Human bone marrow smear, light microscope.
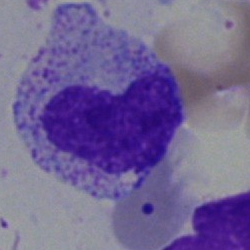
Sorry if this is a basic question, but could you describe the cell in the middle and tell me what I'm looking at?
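Let's begin with the nucleus: it is indented, with a notch in its upper edge, and it sits off-centre toward the lower right. Now look at the cytoplasm, which is plentiful and pale greyish-blue. Many fine purple-pink granules are scattered all through it. The cell is a metamyelocyte.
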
